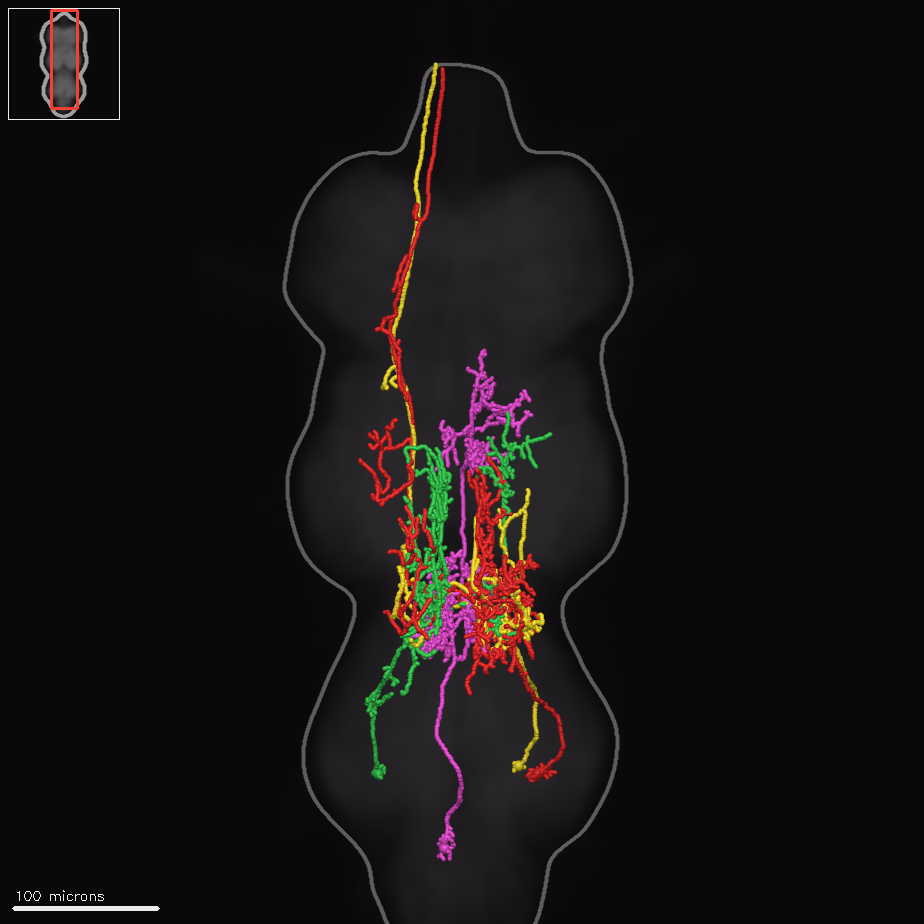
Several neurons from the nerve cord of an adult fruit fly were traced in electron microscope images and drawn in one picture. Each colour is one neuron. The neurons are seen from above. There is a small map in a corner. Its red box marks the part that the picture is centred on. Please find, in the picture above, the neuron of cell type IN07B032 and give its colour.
green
